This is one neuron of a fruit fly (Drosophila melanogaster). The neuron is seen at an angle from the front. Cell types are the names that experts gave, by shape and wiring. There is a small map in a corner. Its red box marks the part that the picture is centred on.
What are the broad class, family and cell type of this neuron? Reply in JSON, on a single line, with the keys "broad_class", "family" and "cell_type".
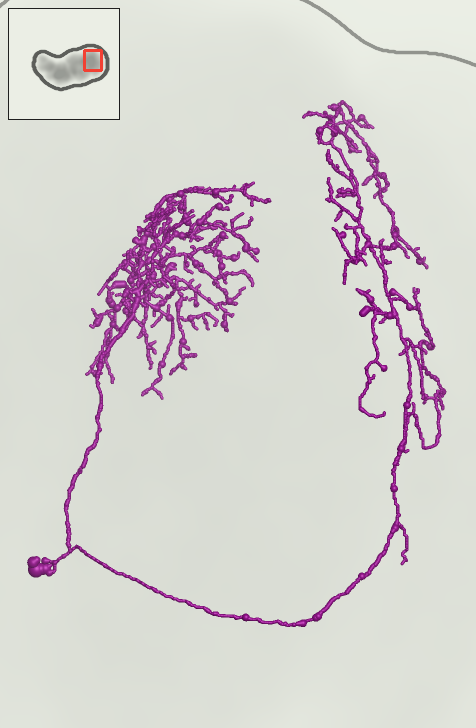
{"broad_class": "optic-lobe intrinsic neuron", "family": "MeLo", "cell_type": "MeLo10"}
